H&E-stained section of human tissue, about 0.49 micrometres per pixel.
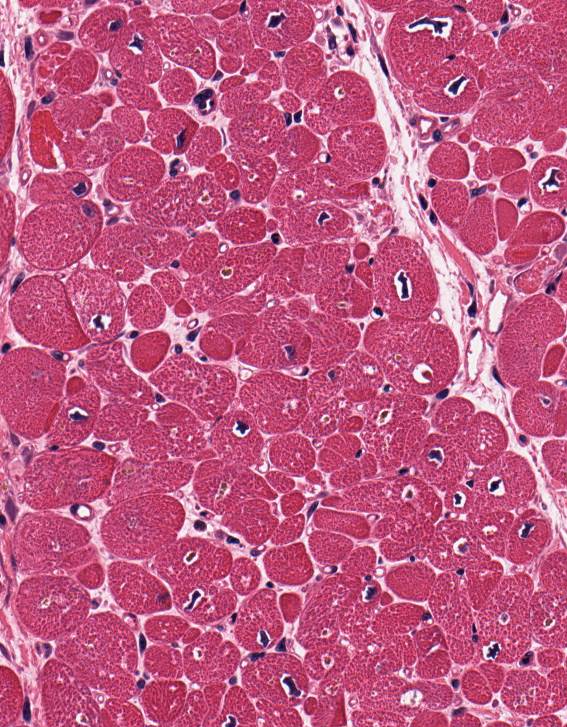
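Left ventricle of the heart. Many of the fibres here contain a single nucleus set in the centre of the fibre, and this central nucleus often sits within a pale clear space in the middle. Look closely at some of these central clear spaces and you will see small yellow-brown granules. Notice also that the fibres vary clearly in size, with small profiles lying beside much larger ones.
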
